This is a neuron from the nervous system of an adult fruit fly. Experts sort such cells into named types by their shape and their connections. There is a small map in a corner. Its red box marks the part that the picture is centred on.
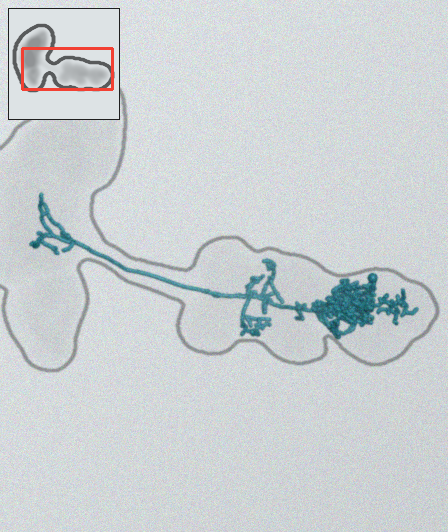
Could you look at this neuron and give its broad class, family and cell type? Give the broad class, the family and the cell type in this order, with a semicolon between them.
ascending neuron; hemilineage 05B; AN05B015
